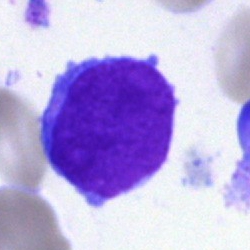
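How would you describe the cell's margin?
Roughly round, but slightly irregular and bumpy, with small blunt blebs pushing out along the upper edge.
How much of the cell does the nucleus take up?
Nearly all of it.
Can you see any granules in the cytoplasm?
No, none.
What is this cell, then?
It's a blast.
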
